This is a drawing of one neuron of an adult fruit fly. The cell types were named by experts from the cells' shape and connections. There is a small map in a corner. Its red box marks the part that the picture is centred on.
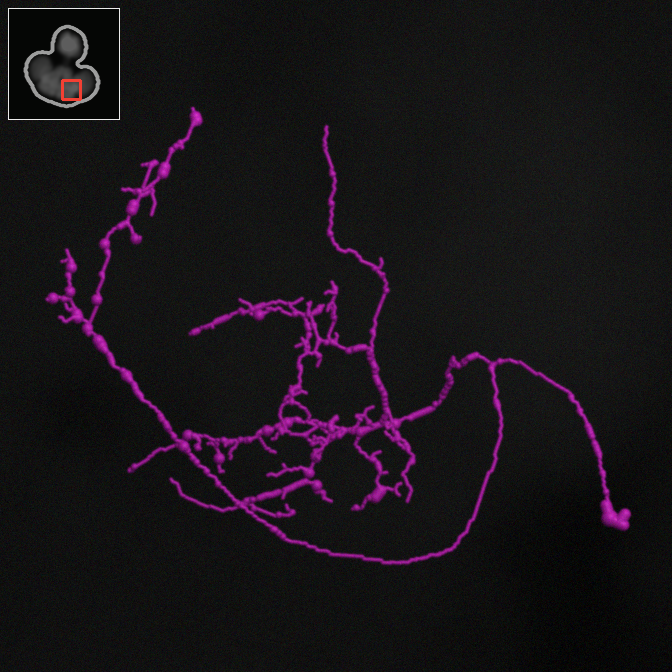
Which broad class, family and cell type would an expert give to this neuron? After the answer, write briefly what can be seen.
It is a central-brain intrinsic neuron. Its family is hemilineage SLPa&l1_lateral. The cell type is PLP043. Its cell body lies at the lower right of the picture. Dozens of branch ends can be seen.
